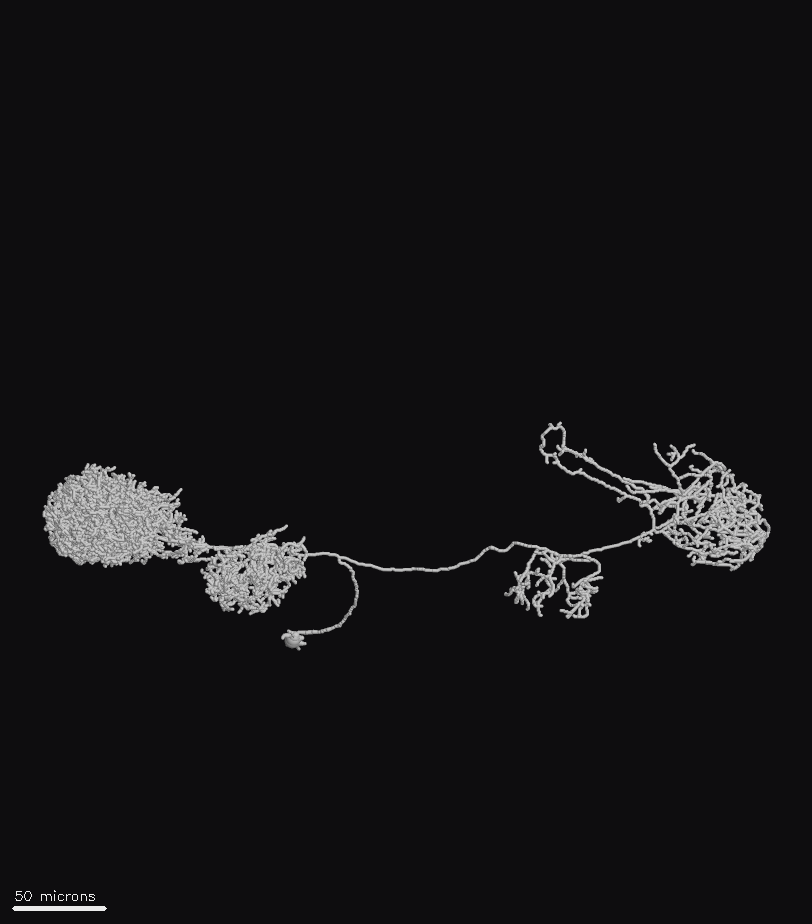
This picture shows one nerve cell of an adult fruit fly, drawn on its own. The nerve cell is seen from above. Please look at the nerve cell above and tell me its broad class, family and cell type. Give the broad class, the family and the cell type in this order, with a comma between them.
central-brain intrinsic neuron, LHPV, LHPV12a1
